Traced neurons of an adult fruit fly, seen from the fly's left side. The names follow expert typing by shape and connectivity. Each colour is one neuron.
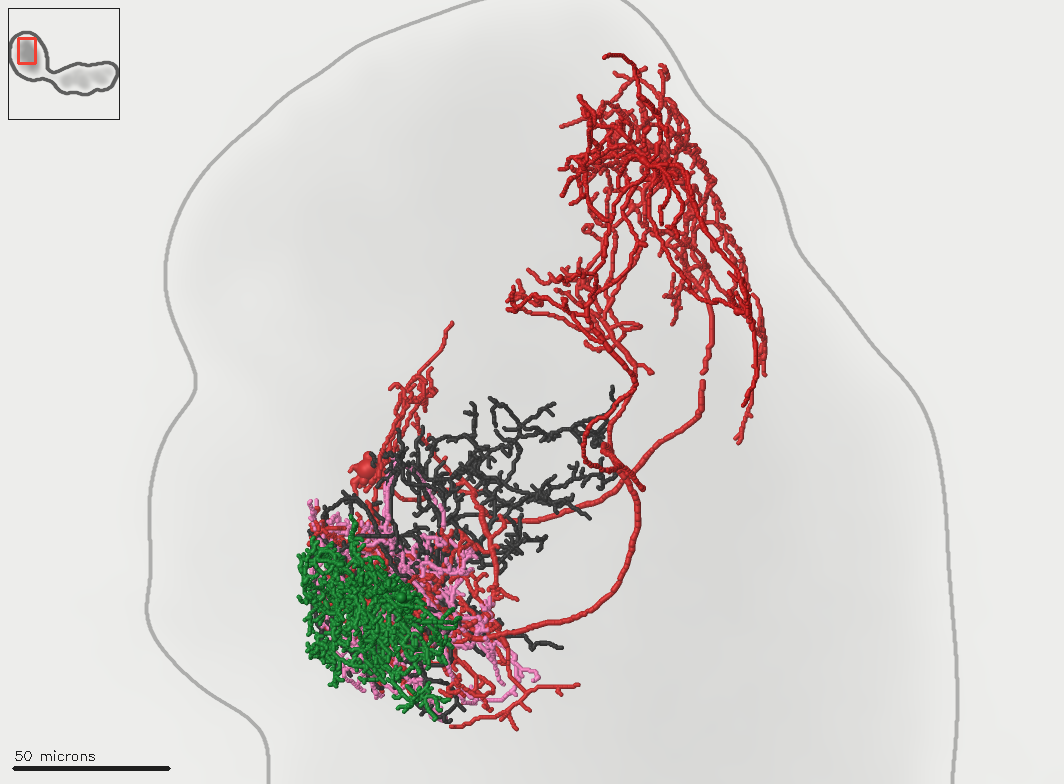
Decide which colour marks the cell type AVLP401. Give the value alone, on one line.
green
